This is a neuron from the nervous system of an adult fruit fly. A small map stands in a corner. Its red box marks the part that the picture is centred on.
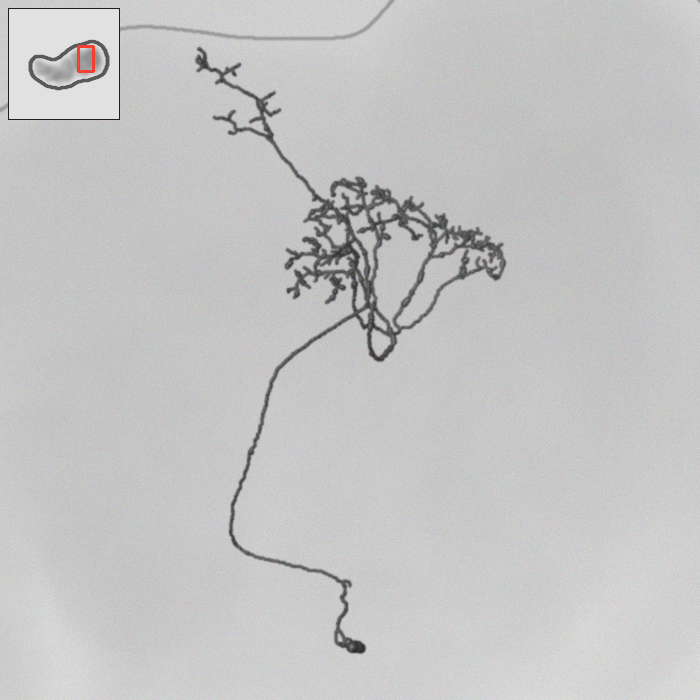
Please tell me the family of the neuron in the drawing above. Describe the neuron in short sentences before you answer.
Dozens of branch ends can be seen. In this view it is taller than it is wide. It is a central-brain intrinsic neuron. Its family is hemilineage LALv1_dorsal.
